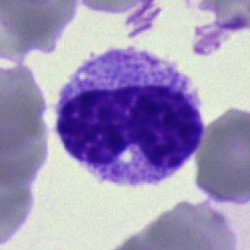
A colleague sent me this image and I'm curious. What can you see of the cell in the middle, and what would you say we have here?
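Looking first at the nucleus, I see it is kidney-shaped, with its notch on the lower side. Around it, the cytoplasm makes a wider band above the nucleus than below it. That cytoplasm is pale lilac and filled with fine purple granules. This is a metamyelocyte.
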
